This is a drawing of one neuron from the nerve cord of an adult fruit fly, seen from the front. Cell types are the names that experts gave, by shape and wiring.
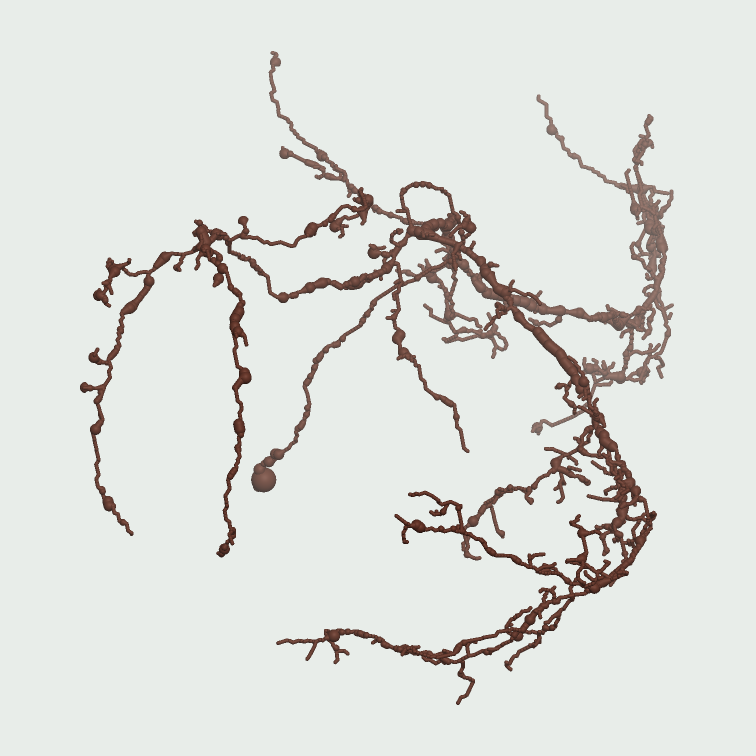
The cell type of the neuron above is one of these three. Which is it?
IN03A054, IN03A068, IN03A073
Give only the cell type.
IN03A054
